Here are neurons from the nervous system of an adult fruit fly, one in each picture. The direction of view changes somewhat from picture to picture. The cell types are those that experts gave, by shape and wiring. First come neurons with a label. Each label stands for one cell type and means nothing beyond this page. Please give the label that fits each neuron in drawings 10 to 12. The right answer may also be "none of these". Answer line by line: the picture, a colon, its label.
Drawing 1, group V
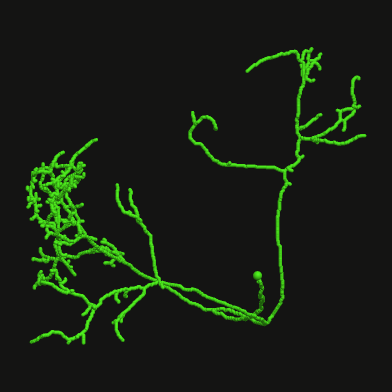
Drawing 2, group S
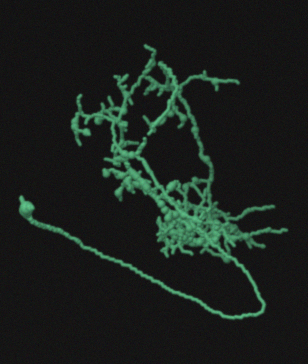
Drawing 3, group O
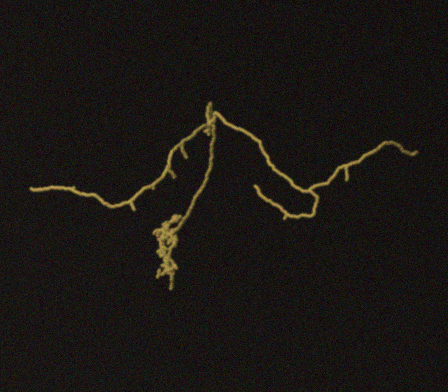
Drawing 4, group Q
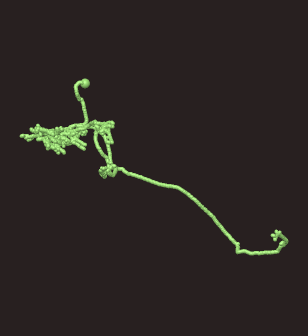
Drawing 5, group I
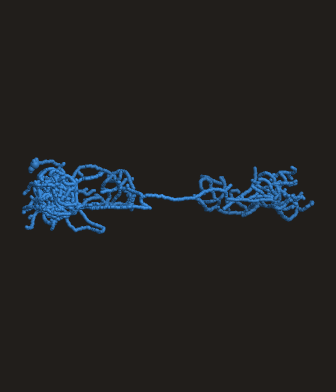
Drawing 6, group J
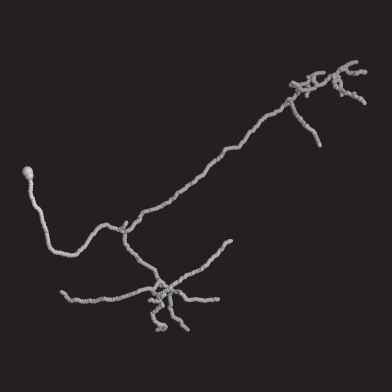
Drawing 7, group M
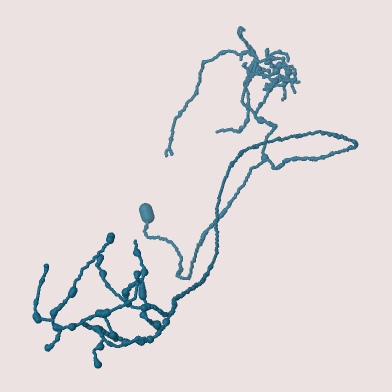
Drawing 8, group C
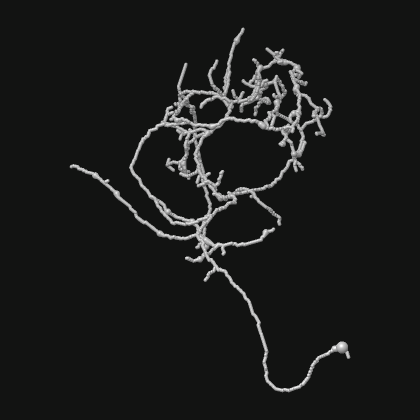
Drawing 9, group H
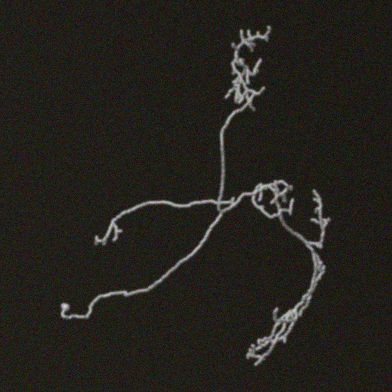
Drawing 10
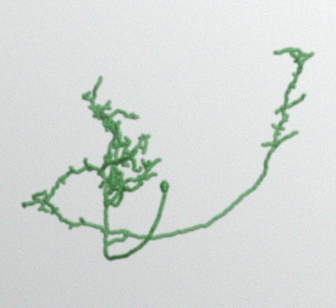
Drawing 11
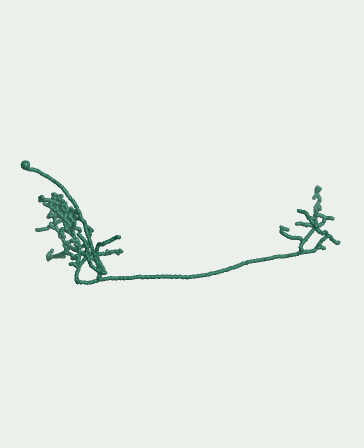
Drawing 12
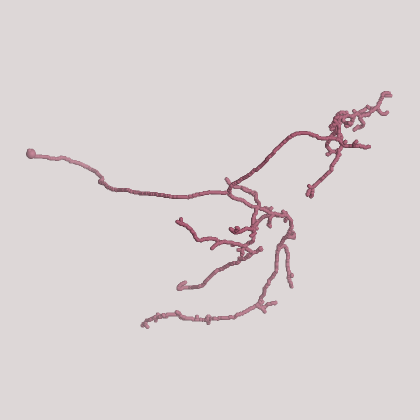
10: none of these
11: none of these
12: group H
